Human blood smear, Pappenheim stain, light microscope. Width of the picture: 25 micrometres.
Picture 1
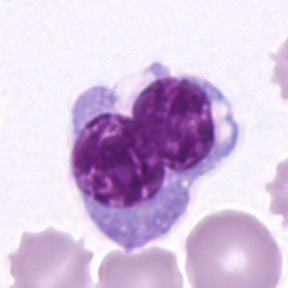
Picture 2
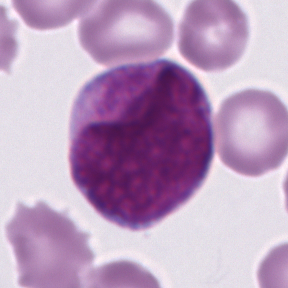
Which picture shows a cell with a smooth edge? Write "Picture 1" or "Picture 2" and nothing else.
Picture 2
